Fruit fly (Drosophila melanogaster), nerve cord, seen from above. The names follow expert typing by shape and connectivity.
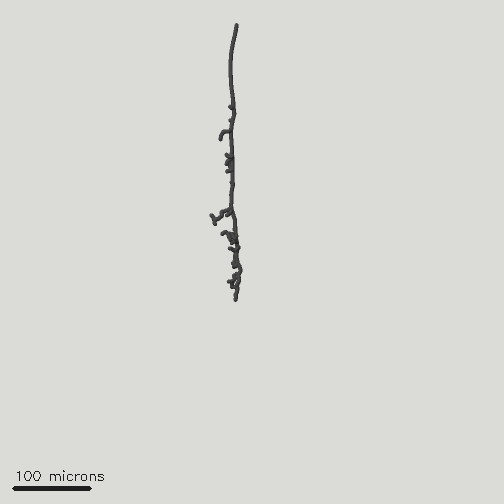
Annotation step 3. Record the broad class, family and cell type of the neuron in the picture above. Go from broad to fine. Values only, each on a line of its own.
descending neuron
DNp
DNp22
